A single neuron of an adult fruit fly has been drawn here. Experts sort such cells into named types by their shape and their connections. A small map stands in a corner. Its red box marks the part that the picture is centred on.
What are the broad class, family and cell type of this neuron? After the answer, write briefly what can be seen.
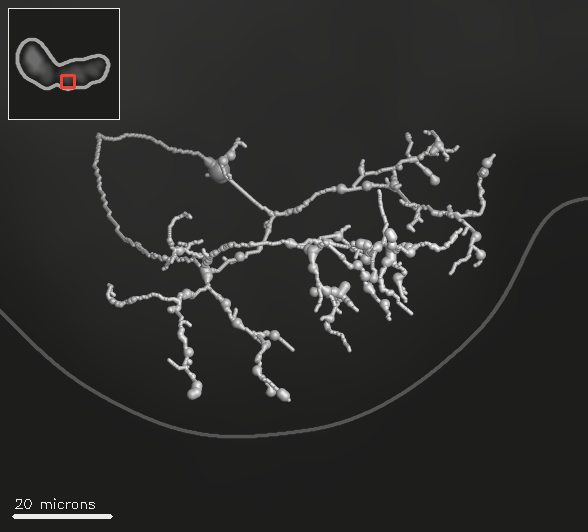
Its broad class is nerve-cord intrinsic neuron. Its family is hemilineage 13B. It is of cell type IN13B087. From left to right in the picture it spans about 85 microns. Dozens of branch ends can be seen.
